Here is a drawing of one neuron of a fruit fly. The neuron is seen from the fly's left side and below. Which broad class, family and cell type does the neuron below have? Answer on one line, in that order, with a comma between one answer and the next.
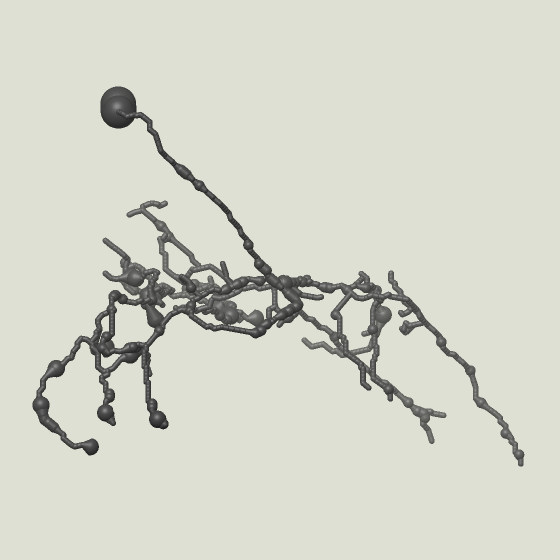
central-brain intrinsic neuron, hemilineage SLPpm2, CB4134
